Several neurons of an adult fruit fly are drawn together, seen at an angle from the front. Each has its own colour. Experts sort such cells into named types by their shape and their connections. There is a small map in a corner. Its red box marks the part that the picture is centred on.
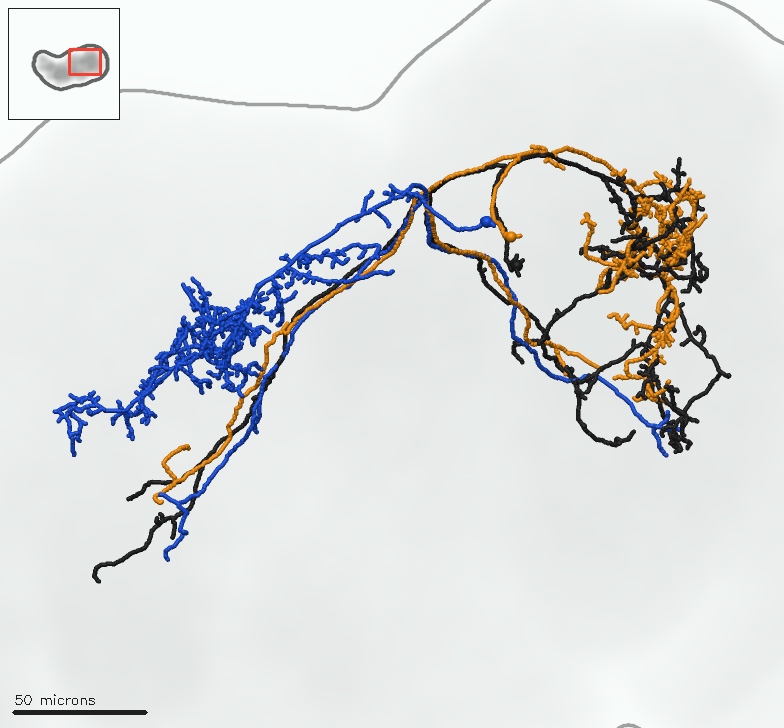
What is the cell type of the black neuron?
SIP145m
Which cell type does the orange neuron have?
SIP146m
